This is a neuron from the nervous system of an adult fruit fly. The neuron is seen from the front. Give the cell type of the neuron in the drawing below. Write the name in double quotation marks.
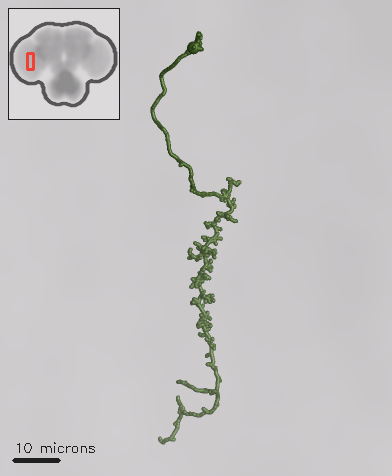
"Dm3a"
